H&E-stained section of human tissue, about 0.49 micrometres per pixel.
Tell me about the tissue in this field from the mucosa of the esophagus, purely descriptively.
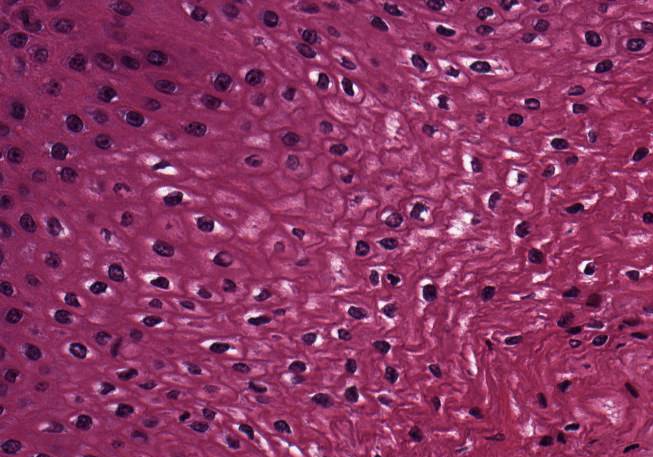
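The field consists entirely of a solid sheet of closely packed polygonal cells, without glands, tubules or lumina. Their cytoplasm is abundant, pink and eosinophilic. In the upper left the nuclei are mostly round and evenly spaced, whereas toward the lower right both cells and nuclei become flattened and elongated.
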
